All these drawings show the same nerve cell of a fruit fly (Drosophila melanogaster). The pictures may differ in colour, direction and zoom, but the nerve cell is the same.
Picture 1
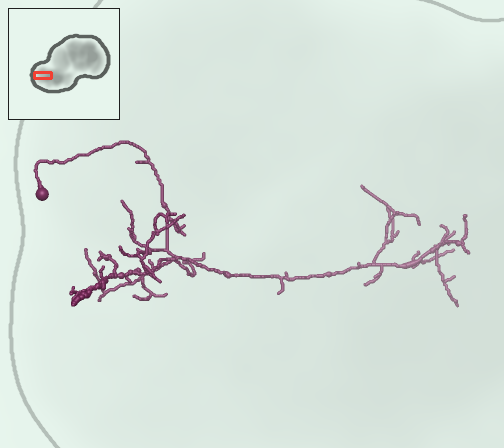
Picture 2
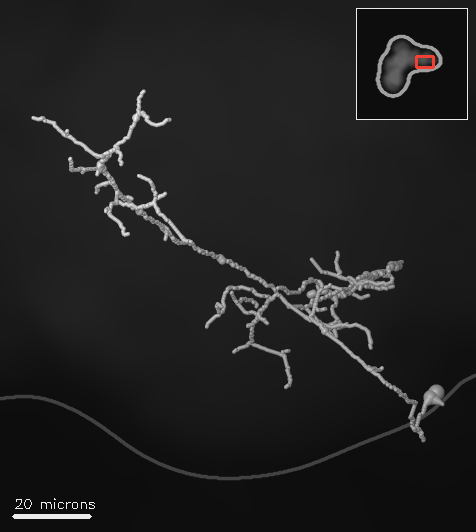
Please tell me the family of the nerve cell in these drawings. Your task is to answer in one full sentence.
It is family hemilineage 19A that this nerve cell belongs to.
